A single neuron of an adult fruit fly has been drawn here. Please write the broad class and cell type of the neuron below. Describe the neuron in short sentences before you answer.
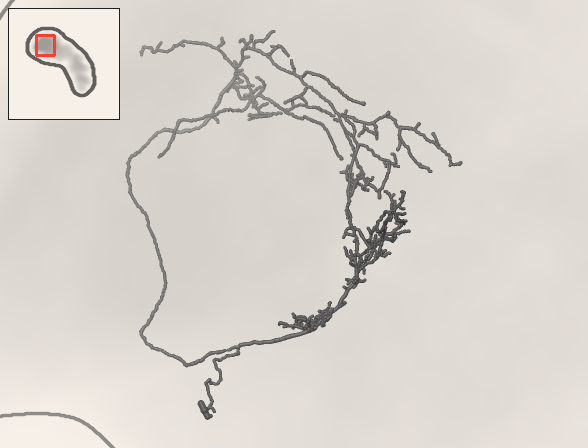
Dozens of branch ends can be seen. In this view it is about as wide as it is tall. It is a central-brain intrinsic neuron. Its cell type is PS291.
